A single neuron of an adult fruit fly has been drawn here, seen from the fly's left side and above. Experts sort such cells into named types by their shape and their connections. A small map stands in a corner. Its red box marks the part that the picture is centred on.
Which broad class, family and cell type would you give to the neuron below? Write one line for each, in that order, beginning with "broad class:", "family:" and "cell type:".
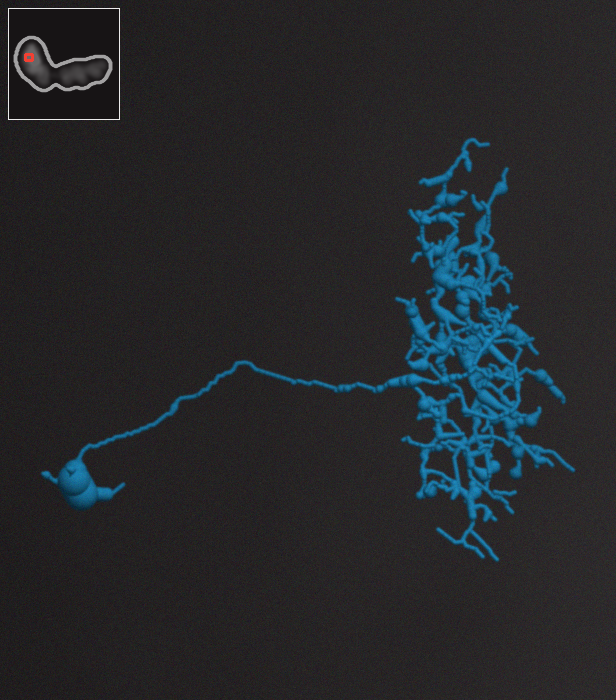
broad class: optic-lobe intrinsic neuron
family: Dm
cell type: Dm12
